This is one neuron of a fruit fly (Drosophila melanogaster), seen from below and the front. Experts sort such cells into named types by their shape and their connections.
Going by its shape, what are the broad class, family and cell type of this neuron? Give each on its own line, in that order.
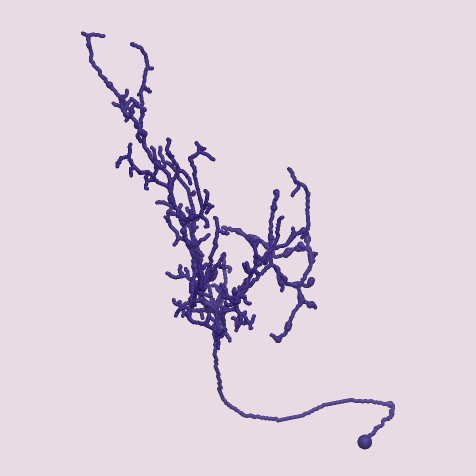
nerve-cord intrinsic neuron
hemilineage 20A.22A
IN20A.22A065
